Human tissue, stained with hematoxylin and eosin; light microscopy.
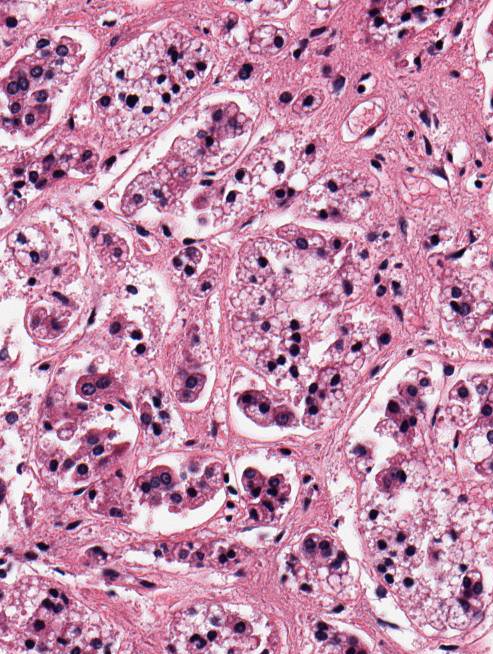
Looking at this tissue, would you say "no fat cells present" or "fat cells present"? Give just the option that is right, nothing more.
No fat cells present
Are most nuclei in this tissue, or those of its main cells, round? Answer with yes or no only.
Yes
